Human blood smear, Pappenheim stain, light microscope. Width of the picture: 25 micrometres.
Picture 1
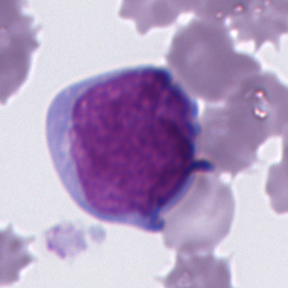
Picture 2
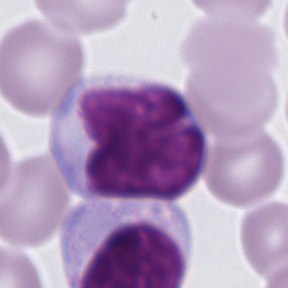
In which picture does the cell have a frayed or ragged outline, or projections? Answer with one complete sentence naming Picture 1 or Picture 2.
In Picture 1, the edge of the cell is rough, not smooth.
